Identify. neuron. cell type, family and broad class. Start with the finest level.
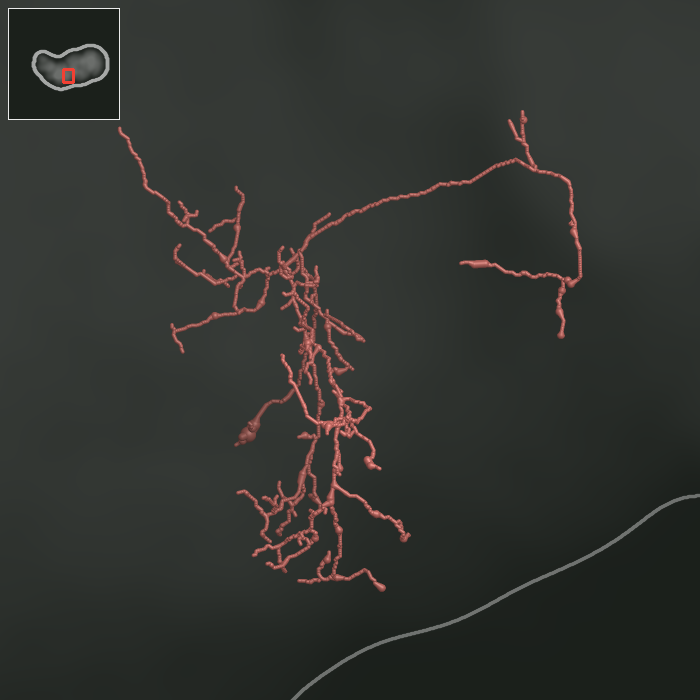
IN04B115; hemilineage 04B; nerve-cord intrinsic neuron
